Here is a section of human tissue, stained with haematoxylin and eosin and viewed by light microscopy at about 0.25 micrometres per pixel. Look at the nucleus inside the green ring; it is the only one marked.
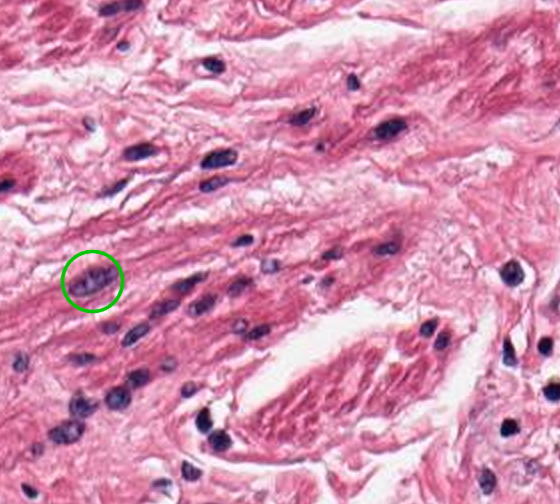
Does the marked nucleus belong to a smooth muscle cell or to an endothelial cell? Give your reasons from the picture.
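Smooth muscle cell. The nucleus is an elongated oval whose long axis runs along the same diagonal as the surrounding pink fibres. The nucleus stains dark purple but is not evenly solid; it has paler streaks and a mottled look inside. The surrounding cytoplasm is pink and finely streaked lengthwise, merging into the neighbouring pink strands with no clear cell outline. It lies in a band of similarly elongated nuclei that line up in parallel along the fibres.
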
